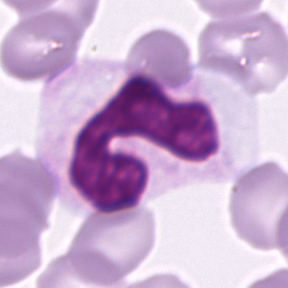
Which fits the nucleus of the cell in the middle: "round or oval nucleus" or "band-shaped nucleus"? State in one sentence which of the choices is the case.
The nucleus has been drawn out into a curved band lacking separate lobes.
